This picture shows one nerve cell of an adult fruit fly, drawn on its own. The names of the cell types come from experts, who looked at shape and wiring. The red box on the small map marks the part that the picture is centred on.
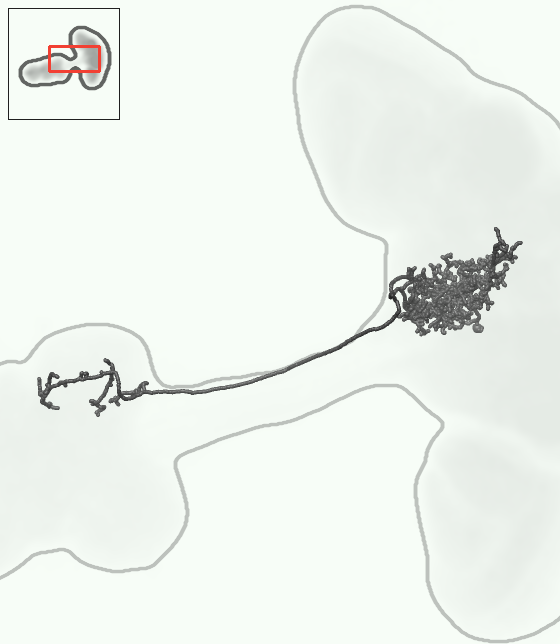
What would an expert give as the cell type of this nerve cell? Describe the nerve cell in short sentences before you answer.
It reaches both the brain and the nerve cord, passing through the neck. Its cell body lies on the right of the picture. It is a descending neuron. The cell type is DNge105.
